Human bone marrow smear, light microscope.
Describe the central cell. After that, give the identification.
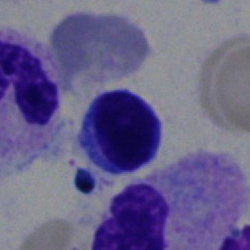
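The cell has a smooth, roughly round outline. Its chromatin is dense and stains dark purple. The cytoplasm forms a thin deep-blue rim, widest on the lower-left side, and no vacuoles are visible in it. This is a lymphocyte.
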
